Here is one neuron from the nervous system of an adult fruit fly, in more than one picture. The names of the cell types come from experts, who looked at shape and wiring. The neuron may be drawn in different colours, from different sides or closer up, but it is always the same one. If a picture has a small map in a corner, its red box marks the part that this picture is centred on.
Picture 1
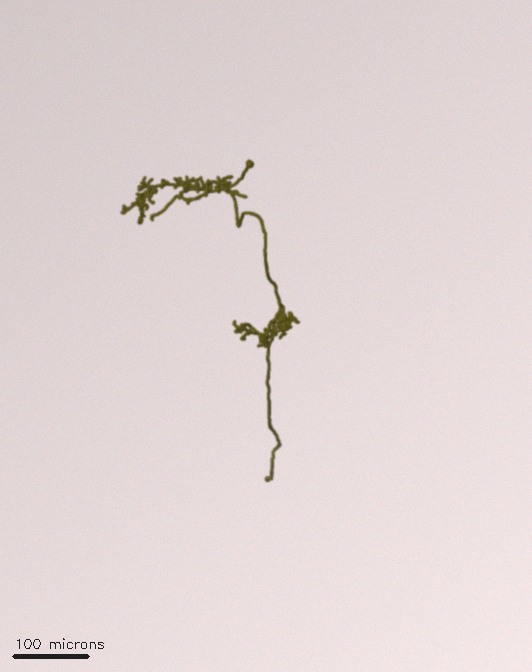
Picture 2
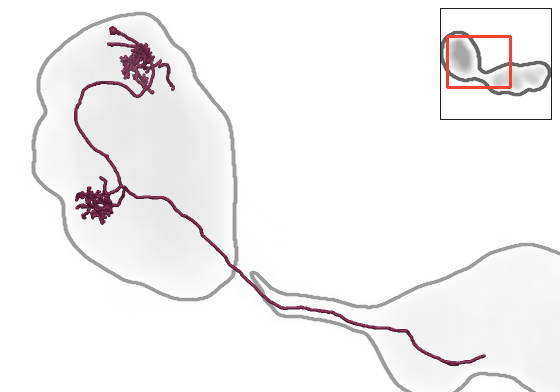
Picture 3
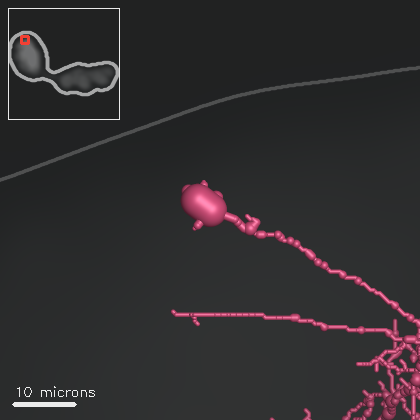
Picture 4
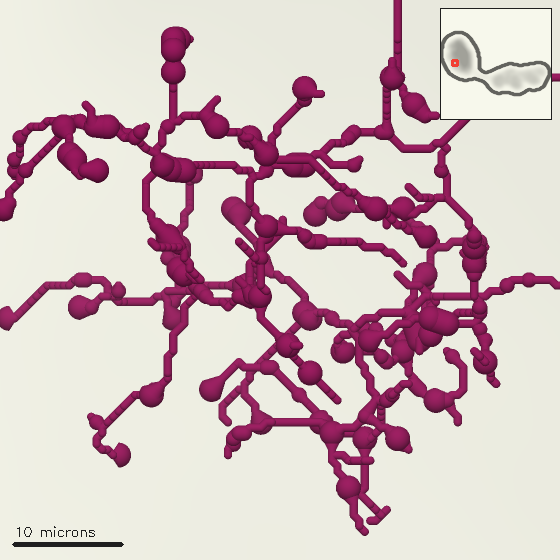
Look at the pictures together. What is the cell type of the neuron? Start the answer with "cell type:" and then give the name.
cell type: SLP406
